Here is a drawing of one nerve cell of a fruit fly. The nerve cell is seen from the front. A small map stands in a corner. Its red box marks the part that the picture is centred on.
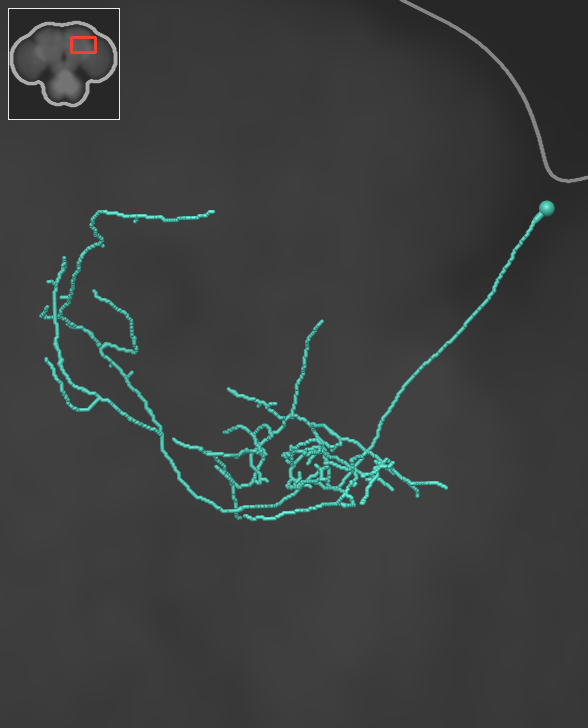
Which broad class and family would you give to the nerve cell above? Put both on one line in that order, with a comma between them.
central-brain intrinsic neuron, hemilineage VPNp1_medial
